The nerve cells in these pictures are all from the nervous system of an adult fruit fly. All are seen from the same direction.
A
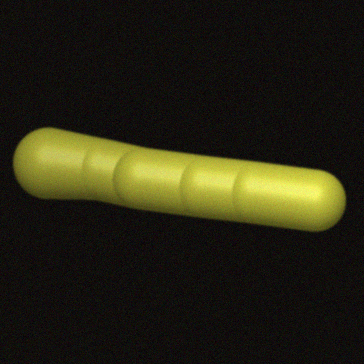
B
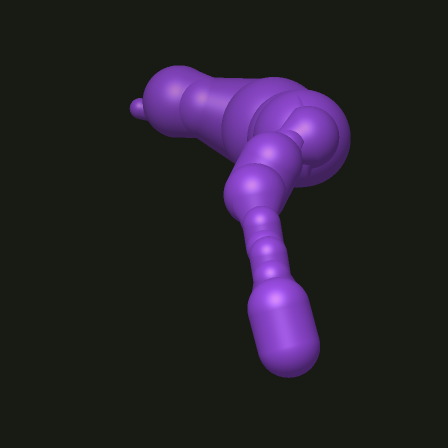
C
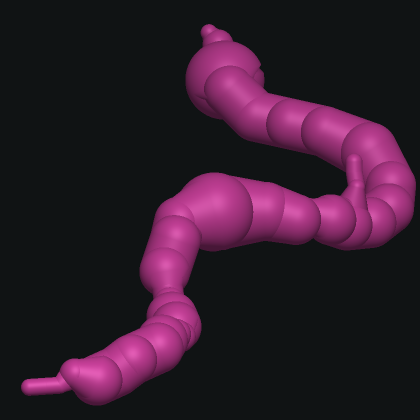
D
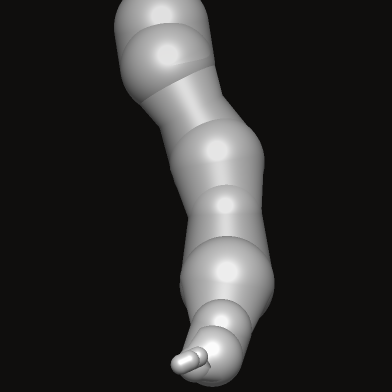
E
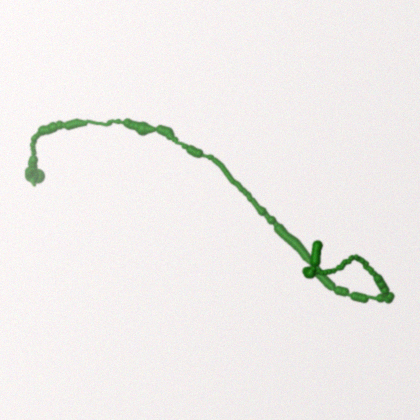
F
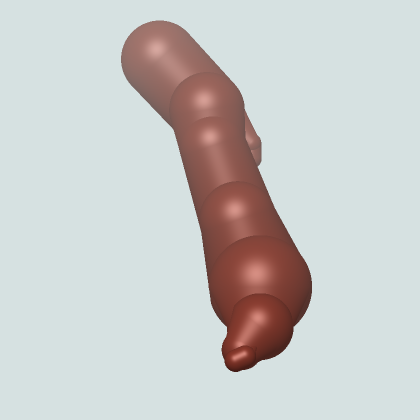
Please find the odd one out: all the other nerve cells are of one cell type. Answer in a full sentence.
Picture E shows a nerve cell of another cell type.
